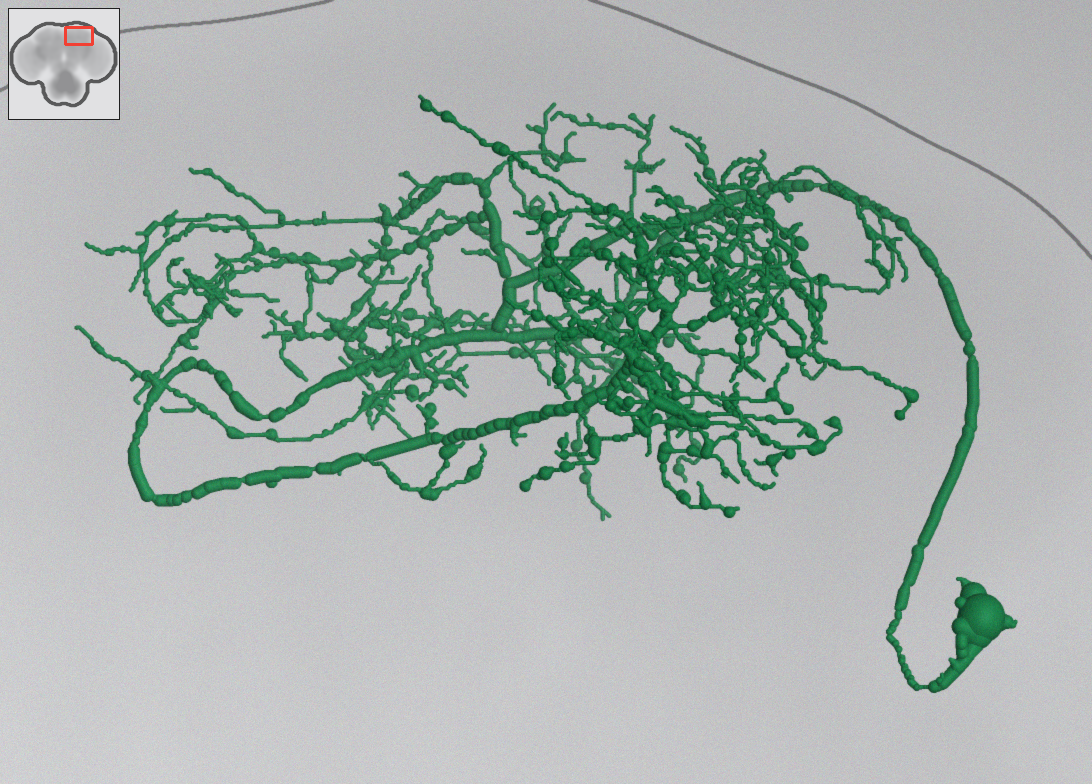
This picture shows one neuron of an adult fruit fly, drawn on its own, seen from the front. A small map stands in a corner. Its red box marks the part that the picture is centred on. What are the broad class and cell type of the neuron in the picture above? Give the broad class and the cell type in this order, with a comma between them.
central-brain intrinsic neuron, SLP066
